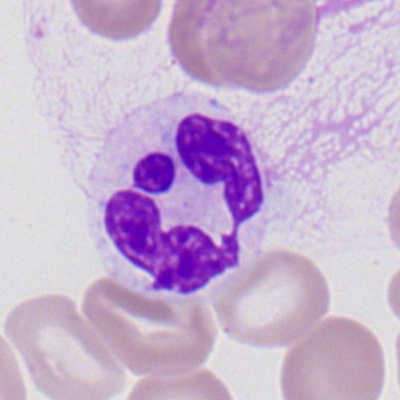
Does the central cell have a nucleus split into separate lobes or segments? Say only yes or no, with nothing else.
Yes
